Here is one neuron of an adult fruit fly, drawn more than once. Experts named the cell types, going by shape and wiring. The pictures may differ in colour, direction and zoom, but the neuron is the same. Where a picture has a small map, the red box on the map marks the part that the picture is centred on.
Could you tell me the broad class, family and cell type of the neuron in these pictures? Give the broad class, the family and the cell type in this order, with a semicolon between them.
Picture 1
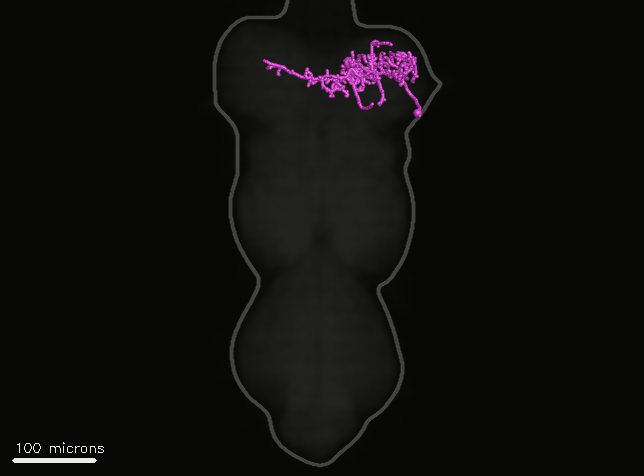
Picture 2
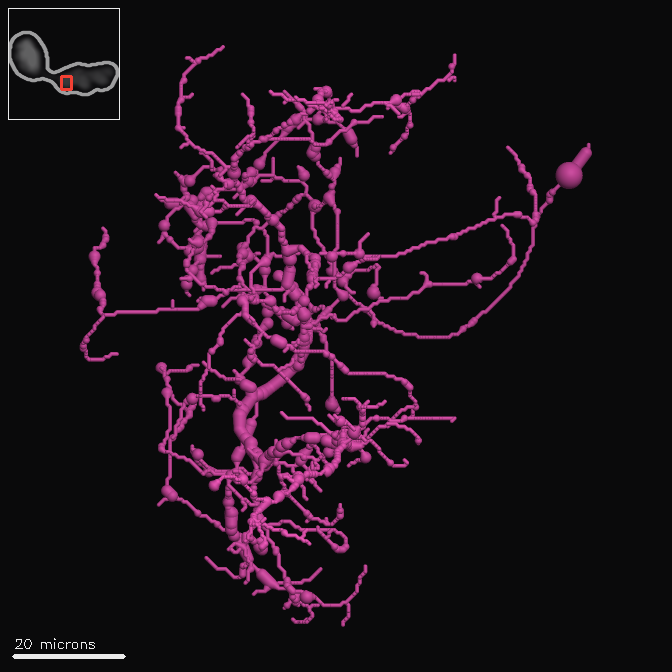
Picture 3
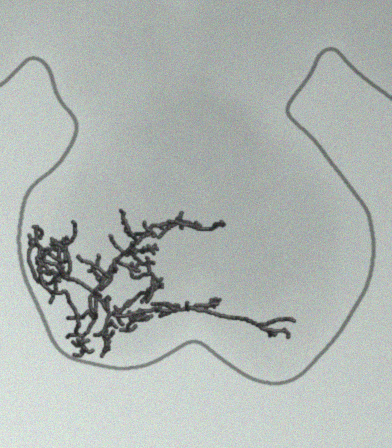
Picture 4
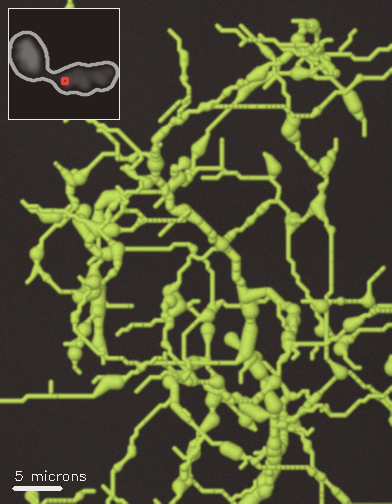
nerve-cord intrinsic neuron; hemilineage 20A.22A; IN20A.22A011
